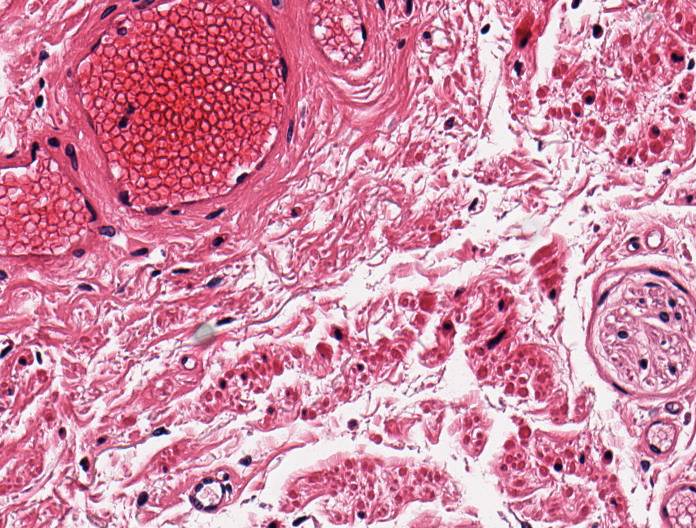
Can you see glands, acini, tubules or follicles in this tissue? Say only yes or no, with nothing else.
No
